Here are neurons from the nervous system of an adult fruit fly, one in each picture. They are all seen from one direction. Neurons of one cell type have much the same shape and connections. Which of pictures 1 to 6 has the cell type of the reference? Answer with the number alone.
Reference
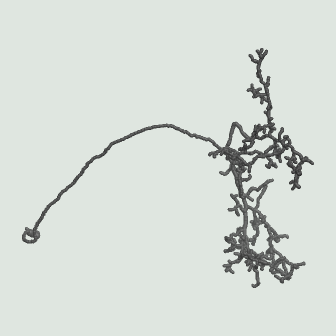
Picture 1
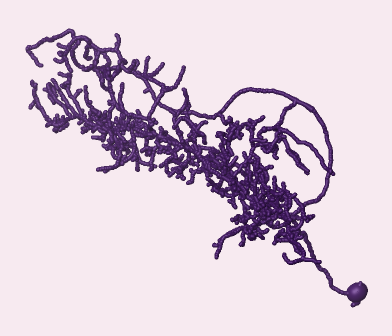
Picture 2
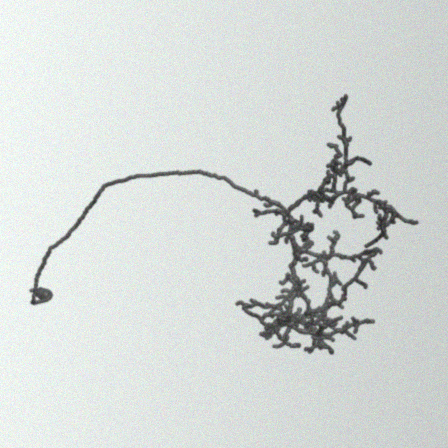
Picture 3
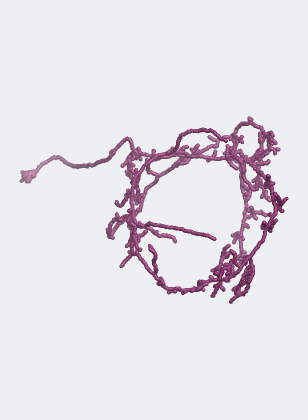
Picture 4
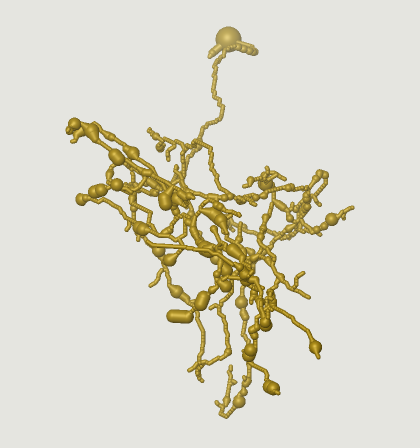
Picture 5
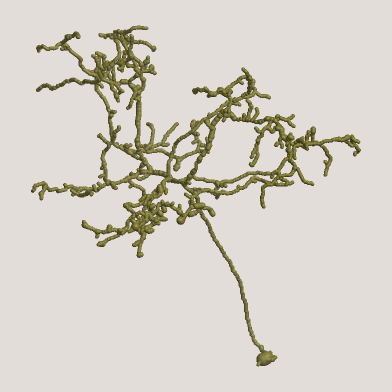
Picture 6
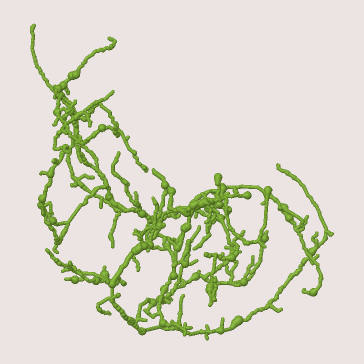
2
